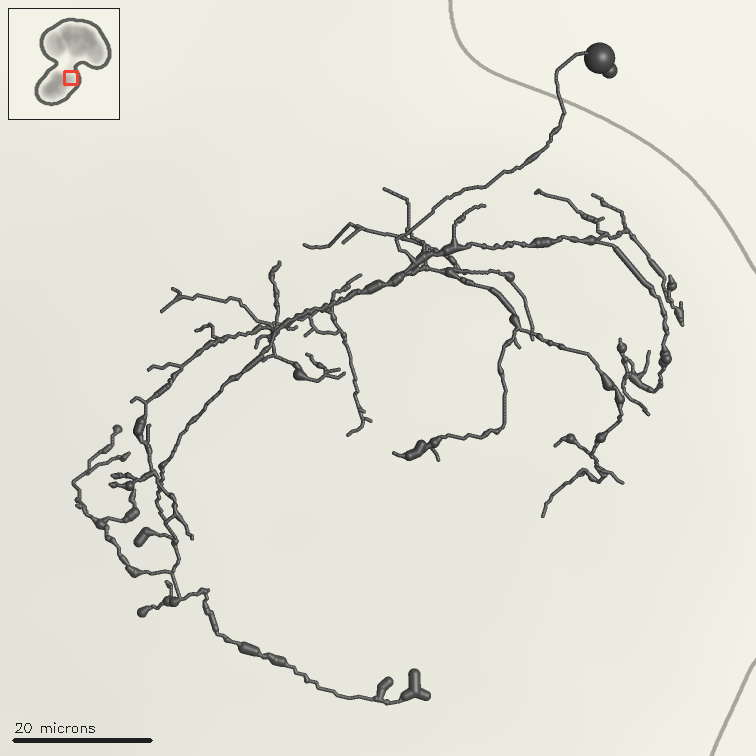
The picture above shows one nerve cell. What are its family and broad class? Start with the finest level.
hemilineage 09A; nerve-cord intrinsic neuron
